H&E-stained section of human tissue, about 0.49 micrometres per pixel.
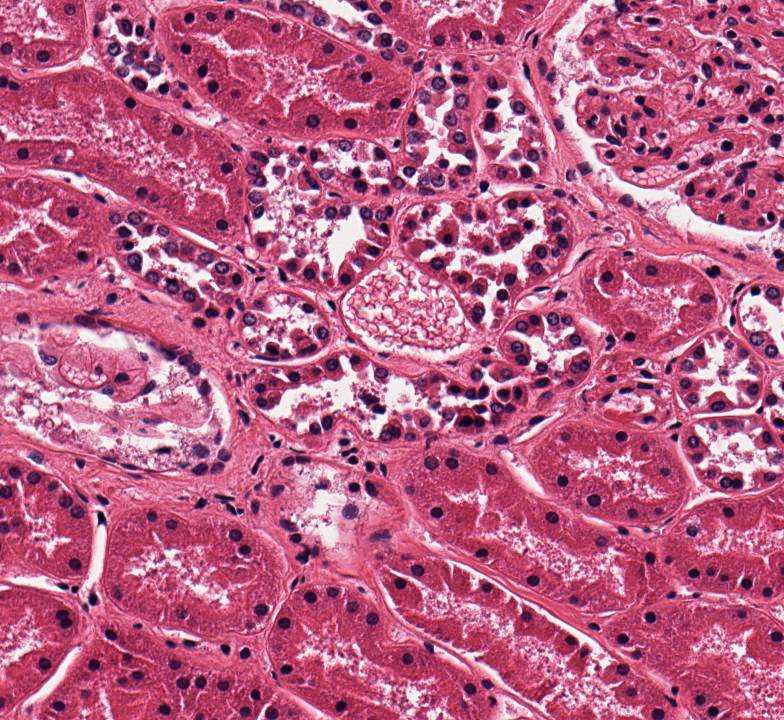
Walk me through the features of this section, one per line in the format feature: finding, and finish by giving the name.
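Field: closely packed tubules in cross and oblique section, little tissue between
Edge tubules: most, especially lower half, lined by cuboidal cells with deep pink granular cytoplasm
Their nuclei: round, dark, spaced well apart
Lumens: narrow, irregular, filled with pale frayed pink material
Centre: cluster of smaller tubules, paler cytoplasm, more crowded dark nuclei
Name: renal cortex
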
